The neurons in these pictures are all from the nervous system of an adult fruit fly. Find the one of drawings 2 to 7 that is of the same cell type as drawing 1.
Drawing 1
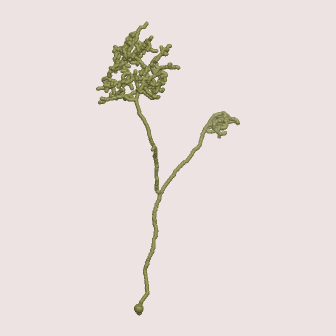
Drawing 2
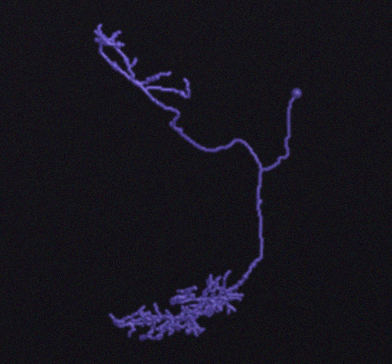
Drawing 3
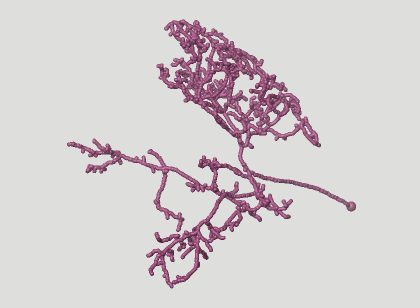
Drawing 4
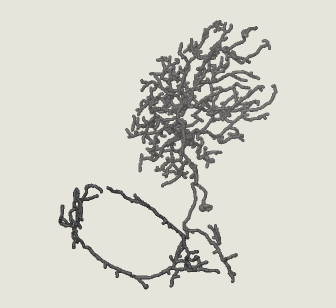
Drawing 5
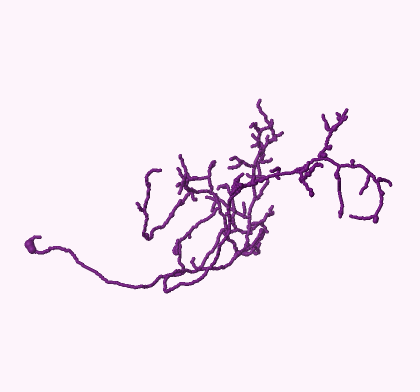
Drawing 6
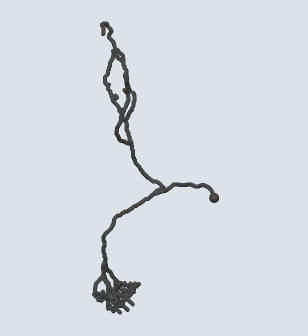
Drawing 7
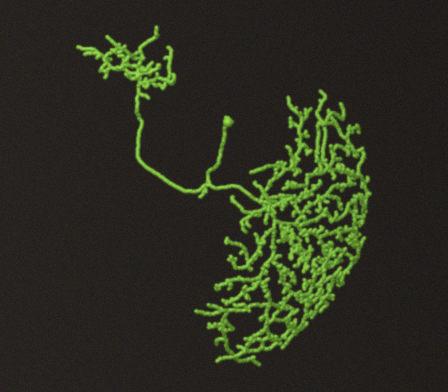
2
